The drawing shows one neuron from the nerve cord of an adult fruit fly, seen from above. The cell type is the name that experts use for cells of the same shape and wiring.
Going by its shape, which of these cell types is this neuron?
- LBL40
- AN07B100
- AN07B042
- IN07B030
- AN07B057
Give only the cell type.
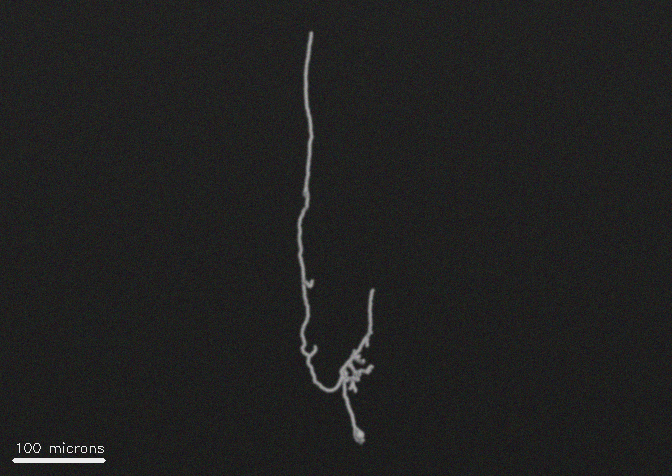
AN07B100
